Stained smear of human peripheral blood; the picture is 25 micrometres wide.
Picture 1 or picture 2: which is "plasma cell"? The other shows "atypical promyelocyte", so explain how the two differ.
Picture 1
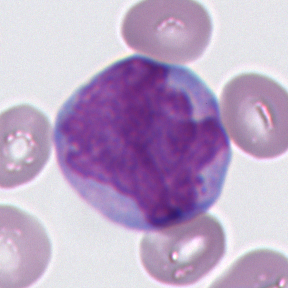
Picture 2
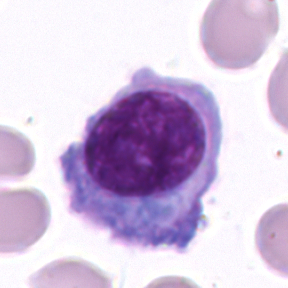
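The atypical promyelocyte is picture 1, the plasma cell picture 2. Outline: the first cell is roughly round with a smooth surface and no projections, while the second is irregular, its edges ragged and uneven. Nucleus: in picture 1 it fills most of the cell and has an irregular outline, notched at the upper right where cytoplasm reaches in; in picture 2 it is round, without indentation or lobes, and measures about 11 by 9 micrometres.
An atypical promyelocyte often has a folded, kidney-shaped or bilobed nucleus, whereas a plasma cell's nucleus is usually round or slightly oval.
Cytoplasm colour: pale greyish blue in the first cell, blue in the second.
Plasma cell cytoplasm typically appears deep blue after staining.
Granules: neither cell shows distinct granules, so this point does not separate them here. Surroundings: no red cell touches the plasma cell.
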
